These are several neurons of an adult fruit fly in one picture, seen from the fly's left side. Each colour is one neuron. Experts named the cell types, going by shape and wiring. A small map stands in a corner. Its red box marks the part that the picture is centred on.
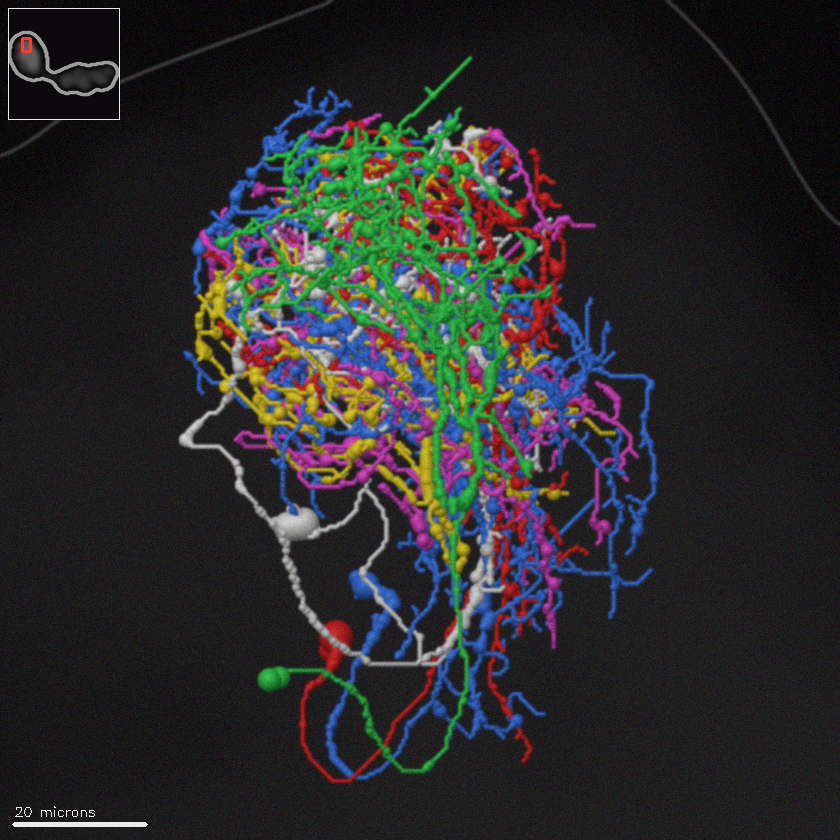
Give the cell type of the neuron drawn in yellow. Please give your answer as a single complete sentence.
The cell type held by this neuron is SLP464.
